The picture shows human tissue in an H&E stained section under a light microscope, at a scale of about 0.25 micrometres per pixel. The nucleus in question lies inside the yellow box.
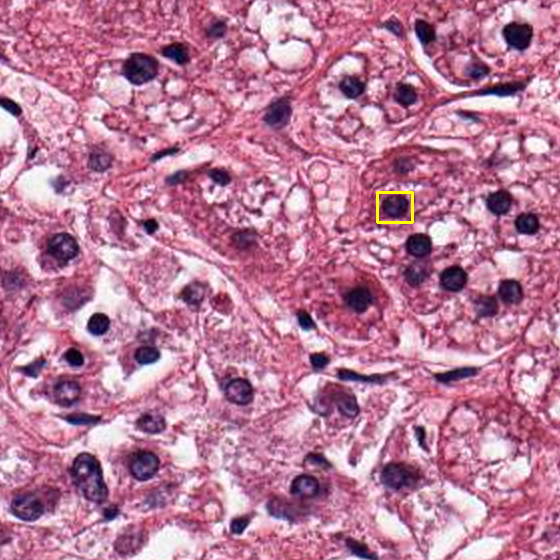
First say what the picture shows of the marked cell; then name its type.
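The nucleus is round and deeply, fairly evenly dark. The nucleus is about the same size as the round dark nuclei just below it and to its lower right. The cell lies in a crowded group of cells with similar round dark nuclei, with a paler, less sharply outlined nucleus just above it. This is an adrenal cortical cell.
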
